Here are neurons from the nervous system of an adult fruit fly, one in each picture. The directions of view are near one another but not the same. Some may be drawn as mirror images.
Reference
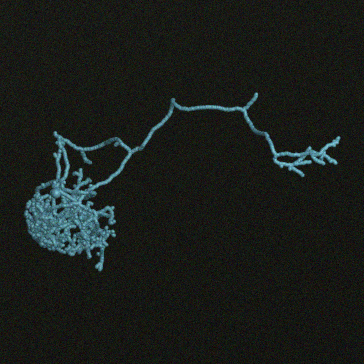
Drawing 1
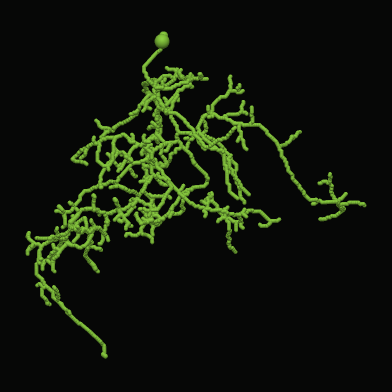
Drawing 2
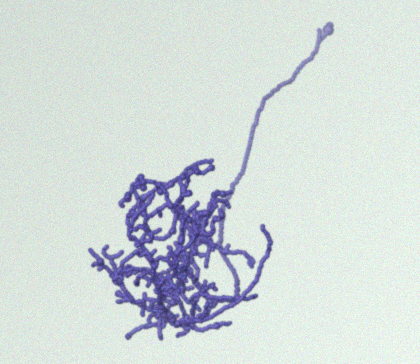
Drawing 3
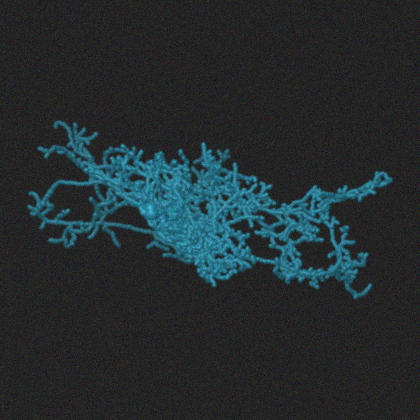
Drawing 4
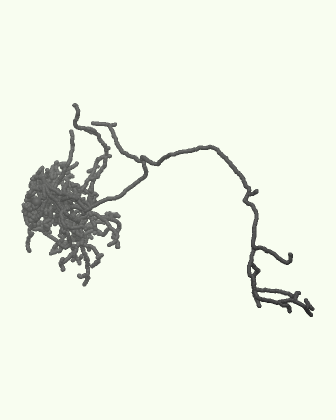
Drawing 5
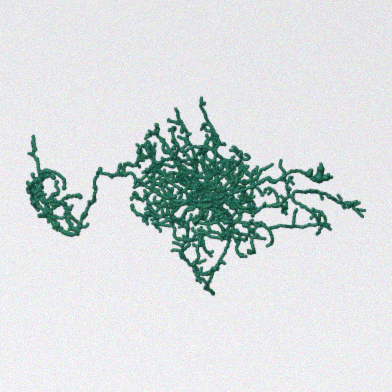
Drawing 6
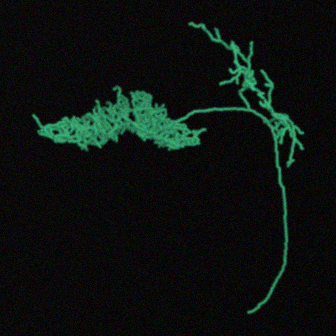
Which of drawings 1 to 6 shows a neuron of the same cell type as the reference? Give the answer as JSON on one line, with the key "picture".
{"picture": 4}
